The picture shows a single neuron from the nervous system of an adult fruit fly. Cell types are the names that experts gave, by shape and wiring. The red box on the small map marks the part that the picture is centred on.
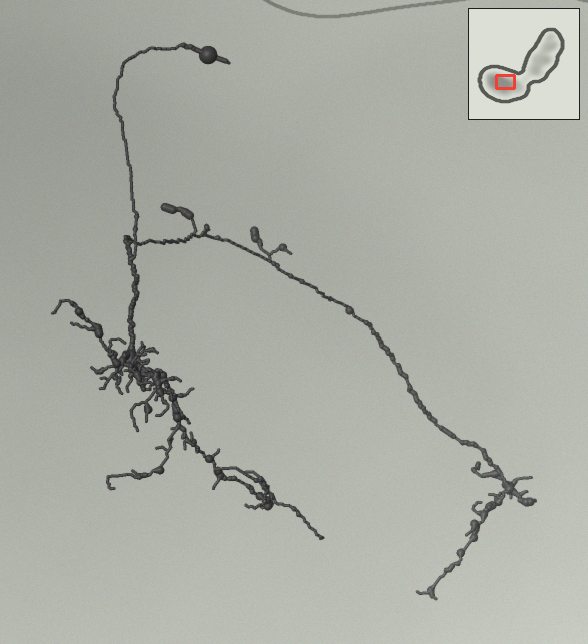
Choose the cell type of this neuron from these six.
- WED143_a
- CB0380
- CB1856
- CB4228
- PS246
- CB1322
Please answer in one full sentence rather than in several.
Cell type WED143_a is what this neuron is.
